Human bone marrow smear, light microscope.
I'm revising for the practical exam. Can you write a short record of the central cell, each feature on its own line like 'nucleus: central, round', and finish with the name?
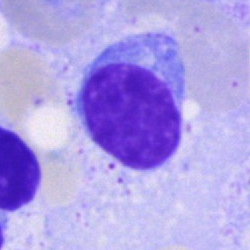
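Nucleus: fills most of the cell, it seems.
Cytoplasm: medium blue, lying mainly above the nucleus.
Chromatin: dark purple and dense, with a few slightly paler patches.
Granules: none that I can find in the cytoplasm.
Name: so, a lymphocyte.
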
